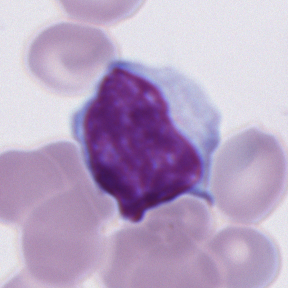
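Typical lymphocyte with an irregular, angular outline rather than a smooth curve. Its nucleus is irregular and angular, a small knob jutting from its lower end. The chromatin is dark purple, coarsely mottled with small paler patches, and no granules are visible in the cytoplasm.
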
